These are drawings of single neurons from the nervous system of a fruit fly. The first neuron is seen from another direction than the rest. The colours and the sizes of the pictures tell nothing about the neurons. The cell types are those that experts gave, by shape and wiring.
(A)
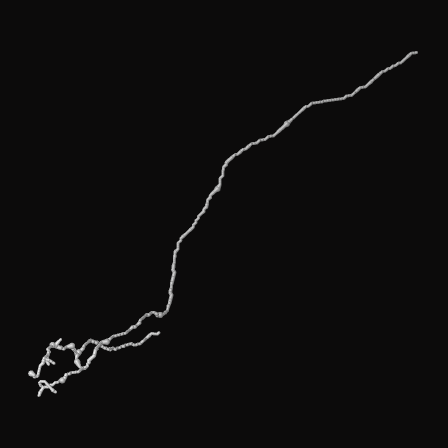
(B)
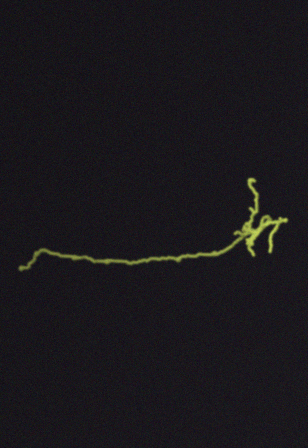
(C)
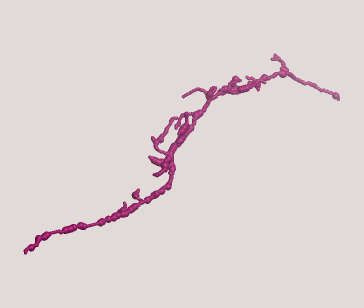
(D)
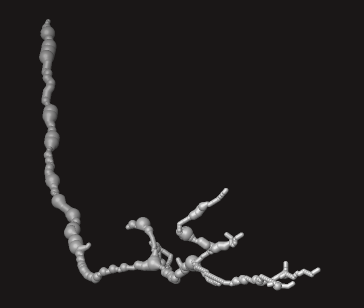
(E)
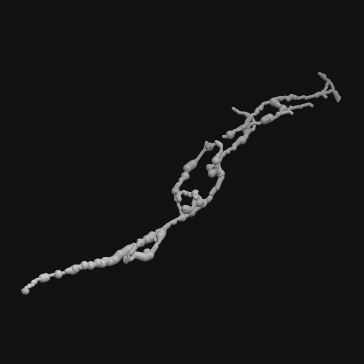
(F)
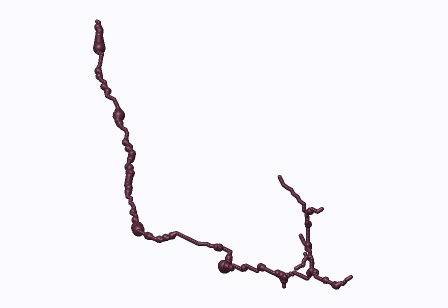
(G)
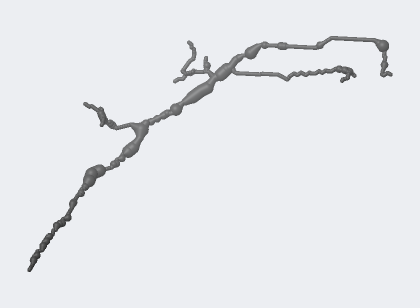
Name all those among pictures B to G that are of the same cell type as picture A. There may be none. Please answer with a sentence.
None of them is of the same cell type.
